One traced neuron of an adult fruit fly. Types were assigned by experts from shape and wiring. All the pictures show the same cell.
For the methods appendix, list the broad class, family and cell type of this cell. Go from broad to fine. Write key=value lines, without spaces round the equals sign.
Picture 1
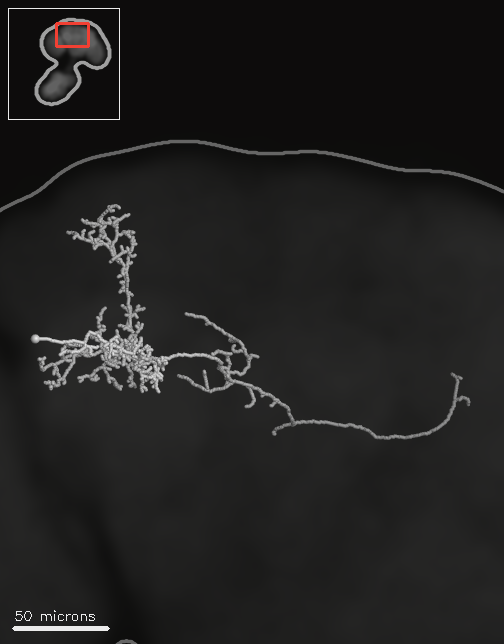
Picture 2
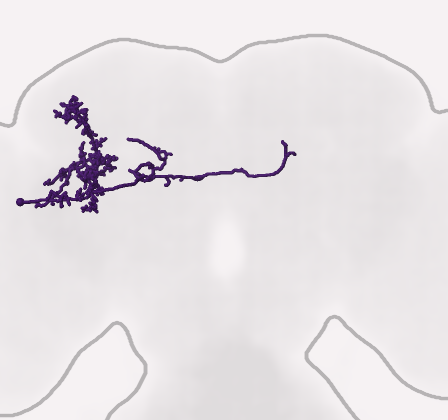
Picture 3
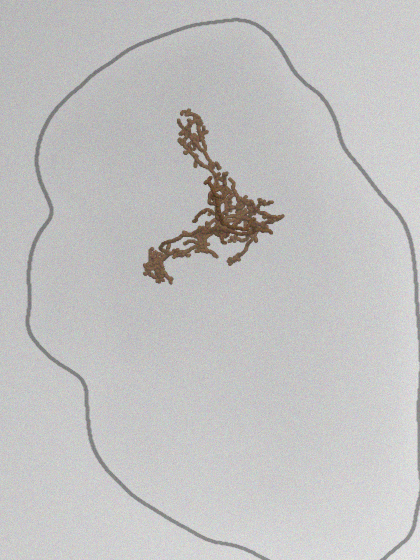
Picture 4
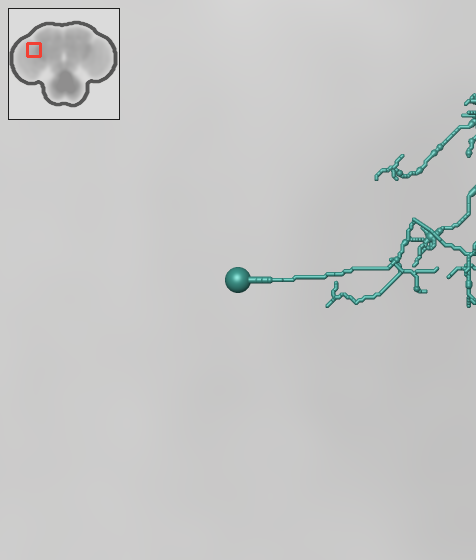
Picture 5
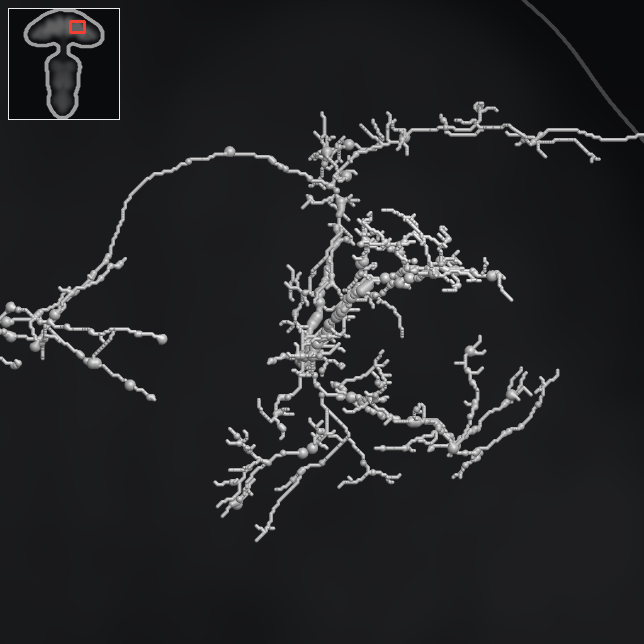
broad_class=central-brain intrinsic neuron
family=hemilineage VLPl2_medial
cell_type=AVLP189_a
